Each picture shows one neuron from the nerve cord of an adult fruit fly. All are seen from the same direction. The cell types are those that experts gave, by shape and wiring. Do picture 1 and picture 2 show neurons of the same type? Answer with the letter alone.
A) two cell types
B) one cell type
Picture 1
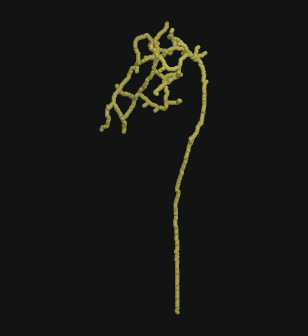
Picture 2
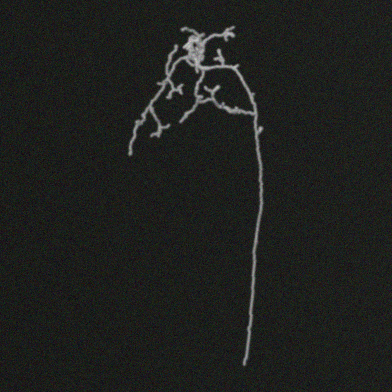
B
